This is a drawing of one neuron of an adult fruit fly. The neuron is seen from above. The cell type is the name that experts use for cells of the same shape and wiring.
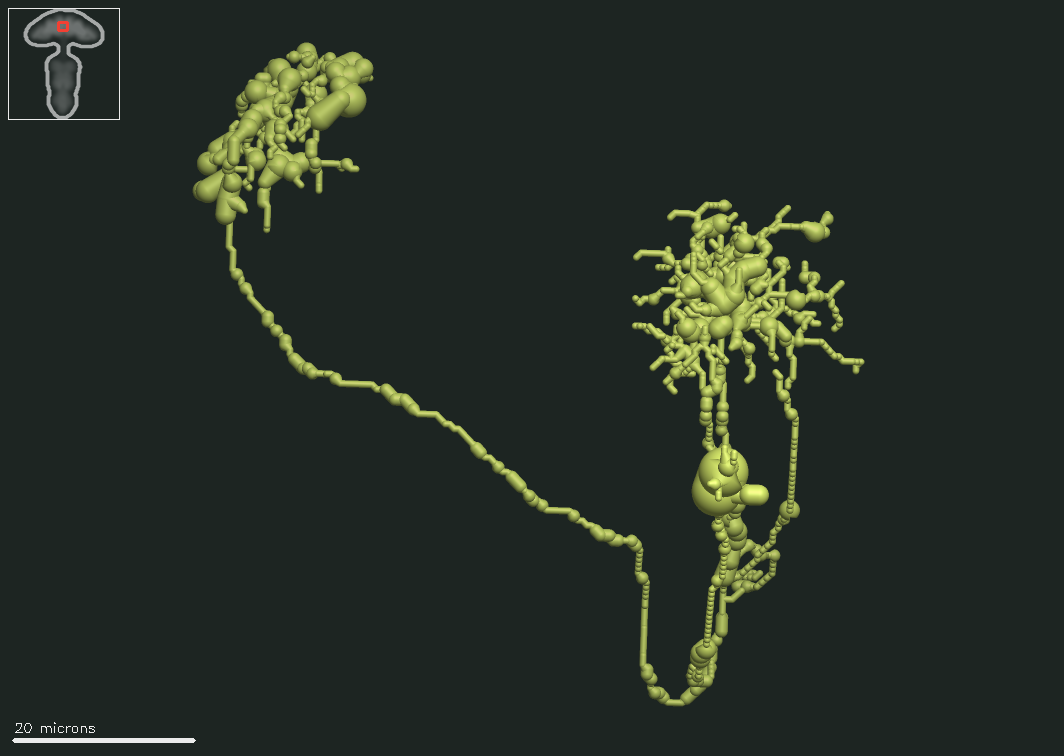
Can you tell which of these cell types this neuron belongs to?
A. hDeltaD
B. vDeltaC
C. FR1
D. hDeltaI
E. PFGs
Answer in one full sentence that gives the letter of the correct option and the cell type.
The cell type of the neuron is given by option A, hDeltaD.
